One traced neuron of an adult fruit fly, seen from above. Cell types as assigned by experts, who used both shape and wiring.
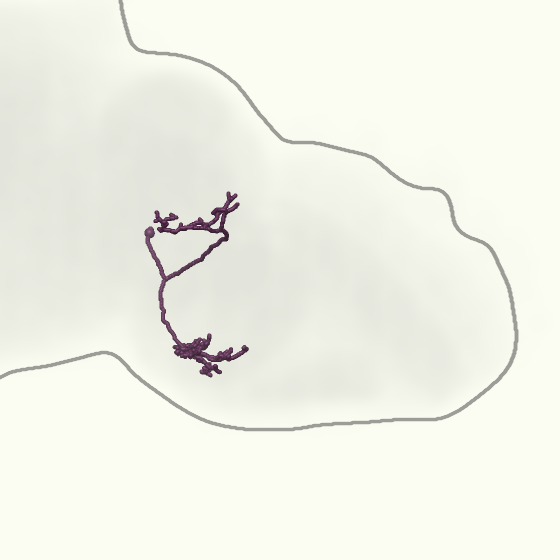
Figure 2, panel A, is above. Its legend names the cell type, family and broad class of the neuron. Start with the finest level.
LC16; hemilineage VPNv2; visual projection neuron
